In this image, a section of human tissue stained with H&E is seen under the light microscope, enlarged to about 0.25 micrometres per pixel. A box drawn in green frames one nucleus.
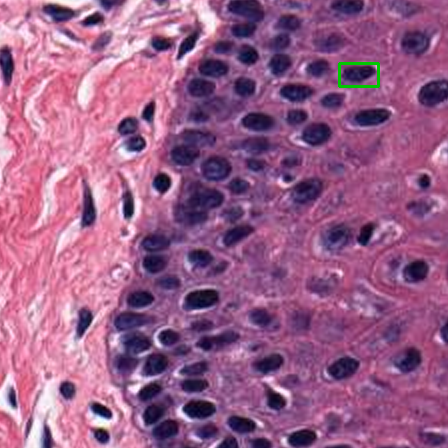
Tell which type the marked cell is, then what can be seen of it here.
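The marked nucleus belongs to a squamous epithelial cell. The nucleus is an elongated oval, lying roughly horizontally, and is about the same size as the nearby nuclei or slightly smaller. The nucleus is dark and stained fairly evenly throughout. The nucleus is surrounded by pink cytoplasm that has no sharply distinct border separating it from the neighbouring cells.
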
